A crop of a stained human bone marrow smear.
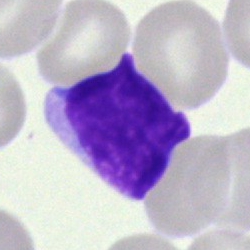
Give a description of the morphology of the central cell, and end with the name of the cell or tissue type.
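Small pointed projection rising from top edge. Pale blue cytoplasm, seen mainly as a crescent on left side. No granules or vacuoles visible in cytoplasm. Blast.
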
